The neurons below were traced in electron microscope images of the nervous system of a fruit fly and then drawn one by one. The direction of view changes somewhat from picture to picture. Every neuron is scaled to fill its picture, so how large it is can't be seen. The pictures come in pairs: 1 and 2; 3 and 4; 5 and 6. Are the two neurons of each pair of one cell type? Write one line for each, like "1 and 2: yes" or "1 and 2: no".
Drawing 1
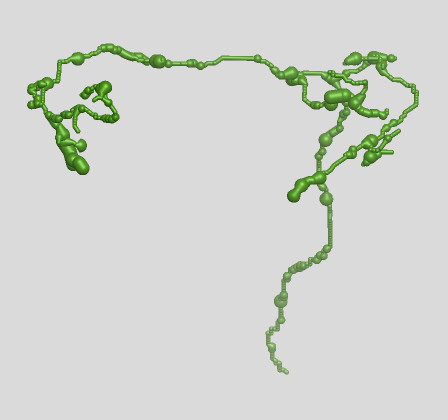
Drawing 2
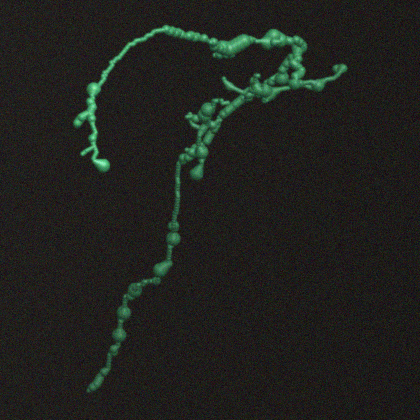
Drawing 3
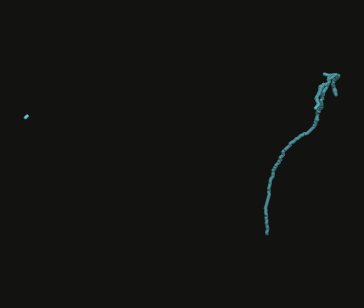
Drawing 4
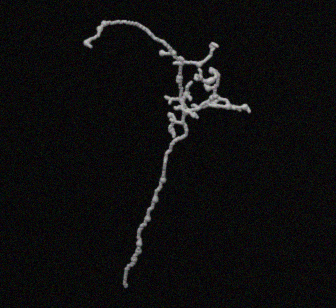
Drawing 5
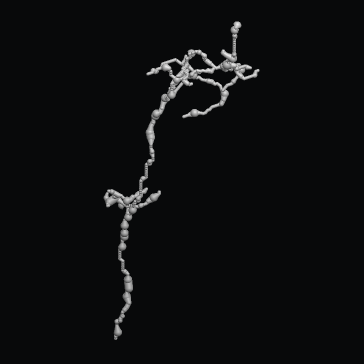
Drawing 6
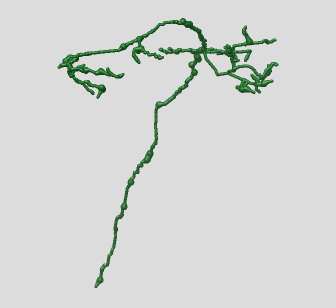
1 and 2: no
3 and 4: yes
5 and 6: no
